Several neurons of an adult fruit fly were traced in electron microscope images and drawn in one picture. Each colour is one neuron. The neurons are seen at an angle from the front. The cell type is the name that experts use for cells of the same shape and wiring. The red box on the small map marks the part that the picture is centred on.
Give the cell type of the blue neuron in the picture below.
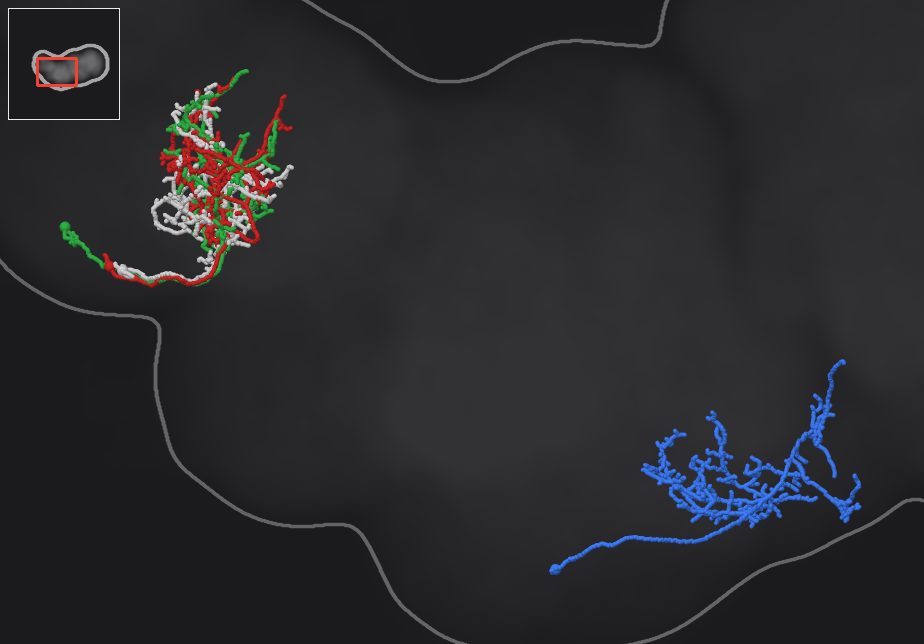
IN13B052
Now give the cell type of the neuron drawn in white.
IN13B053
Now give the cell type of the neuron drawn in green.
IN13B062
